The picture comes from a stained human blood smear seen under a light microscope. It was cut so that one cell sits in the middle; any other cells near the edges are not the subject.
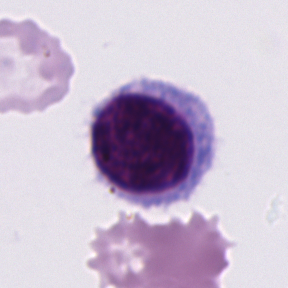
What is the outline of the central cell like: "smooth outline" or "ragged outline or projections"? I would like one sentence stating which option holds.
Along its outline, the cell is ragged or frayed, or bears projections, blebs or tags.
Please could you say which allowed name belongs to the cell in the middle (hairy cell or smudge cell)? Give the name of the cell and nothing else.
hairy cell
